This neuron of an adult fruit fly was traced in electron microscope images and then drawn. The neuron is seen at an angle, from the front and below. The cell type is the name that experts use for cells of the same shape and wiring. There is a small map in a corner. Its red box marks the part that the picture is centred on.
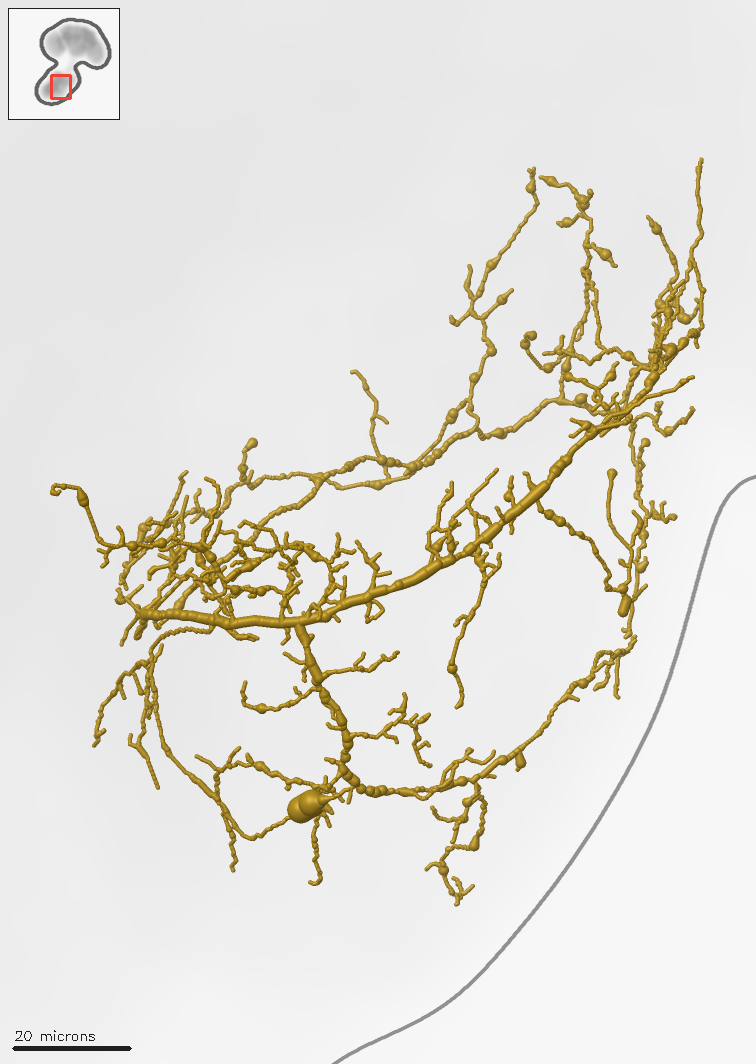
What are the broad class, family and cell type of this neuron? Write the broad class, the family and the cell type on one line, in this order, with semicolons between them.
nerve-cord intrinsic neuron; hemilineage 04B; IN04B036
